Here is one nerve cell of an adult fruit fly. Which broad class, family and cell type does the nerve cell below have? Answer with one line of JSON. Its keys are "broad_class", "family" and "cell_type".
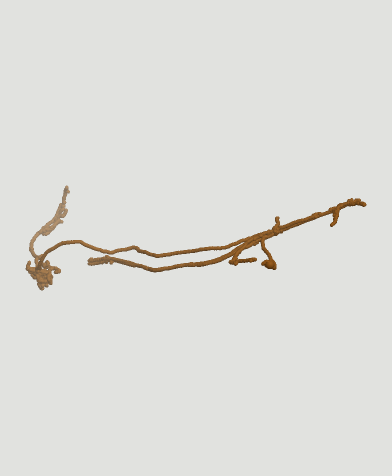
{"broad_class": "ascending neuron", "family": "hemilineage 27X", "cell_type": "AN27X024"}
